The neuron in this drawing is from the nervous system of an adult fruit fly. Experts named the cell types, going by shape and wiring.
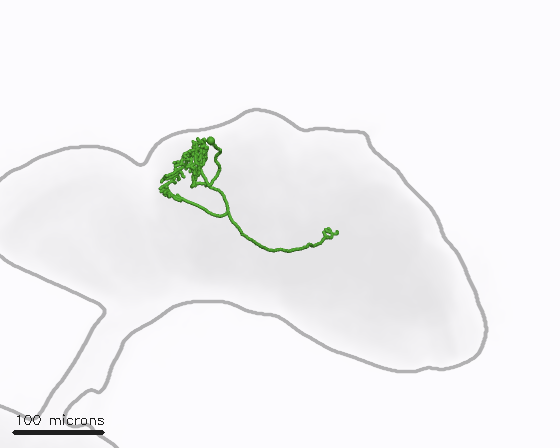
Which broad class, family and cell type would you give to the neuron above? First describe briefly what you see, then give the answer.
It is in the brain and does not reach the nerve cord. By the scale bar it is about 200 microns wide in this view. It is a central-brain intrinsic neuron. The family is hemilineage ALl1_ventral. The cell type is CB1078.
